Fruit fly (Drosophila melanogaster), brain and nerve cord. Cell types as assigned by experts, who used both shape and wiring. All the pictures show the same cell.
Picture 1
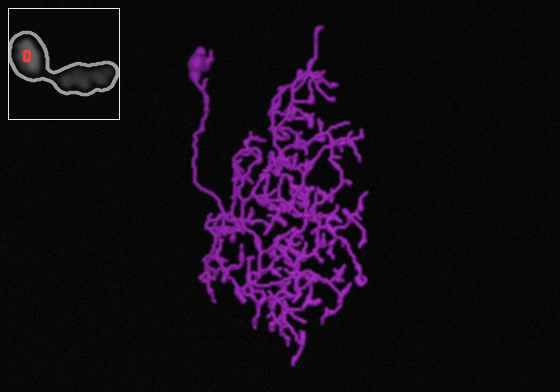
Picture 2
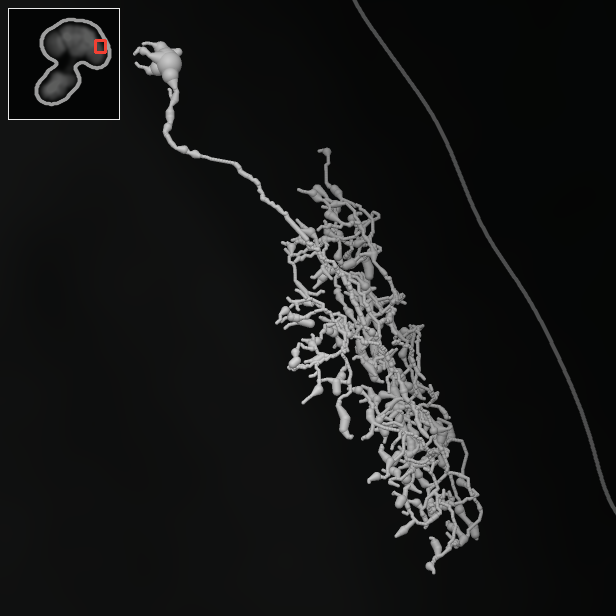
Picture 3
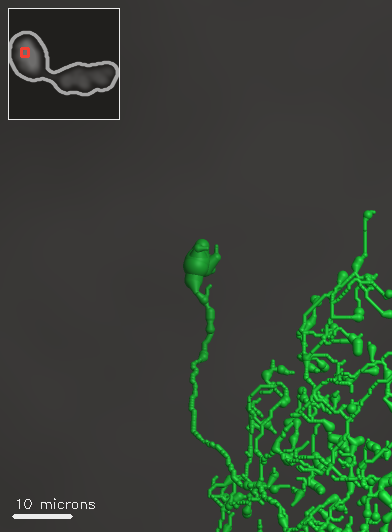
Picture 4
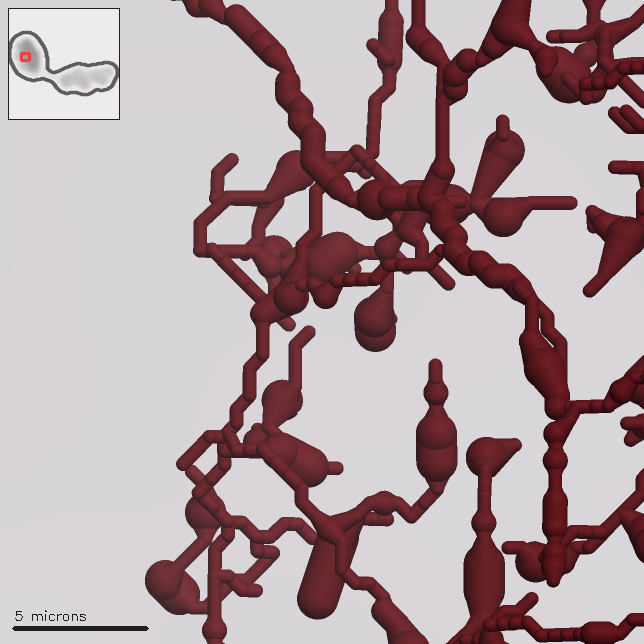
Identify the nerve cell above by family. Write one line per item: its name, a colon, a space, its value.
family: Dm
